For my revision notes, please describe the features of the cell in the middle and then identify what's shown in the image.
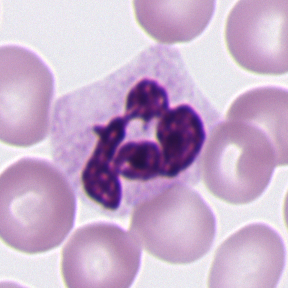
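Look at the nucleus: it is split into several separate lobes, linked by narrow strands. Notice how the lobes sit around a small clear gap in the middle. The chromatin is dark purple and coarsely clumped, and you won't find any nucleoli. So this is a segmented neutrophil.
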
